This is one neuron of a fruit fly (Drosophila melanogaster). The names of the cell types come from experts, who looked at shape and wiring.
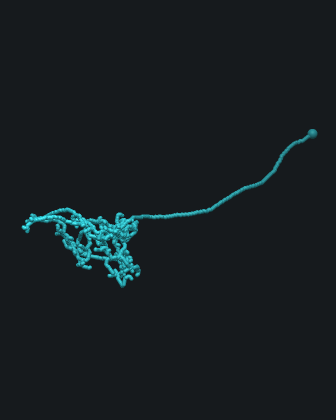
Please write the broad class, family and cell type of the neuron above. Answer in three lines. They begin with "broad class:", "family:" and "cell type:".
broad class: central-brain intrinsic neuron
family: hemilineage LHl4_posterior
cell type: PLP100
